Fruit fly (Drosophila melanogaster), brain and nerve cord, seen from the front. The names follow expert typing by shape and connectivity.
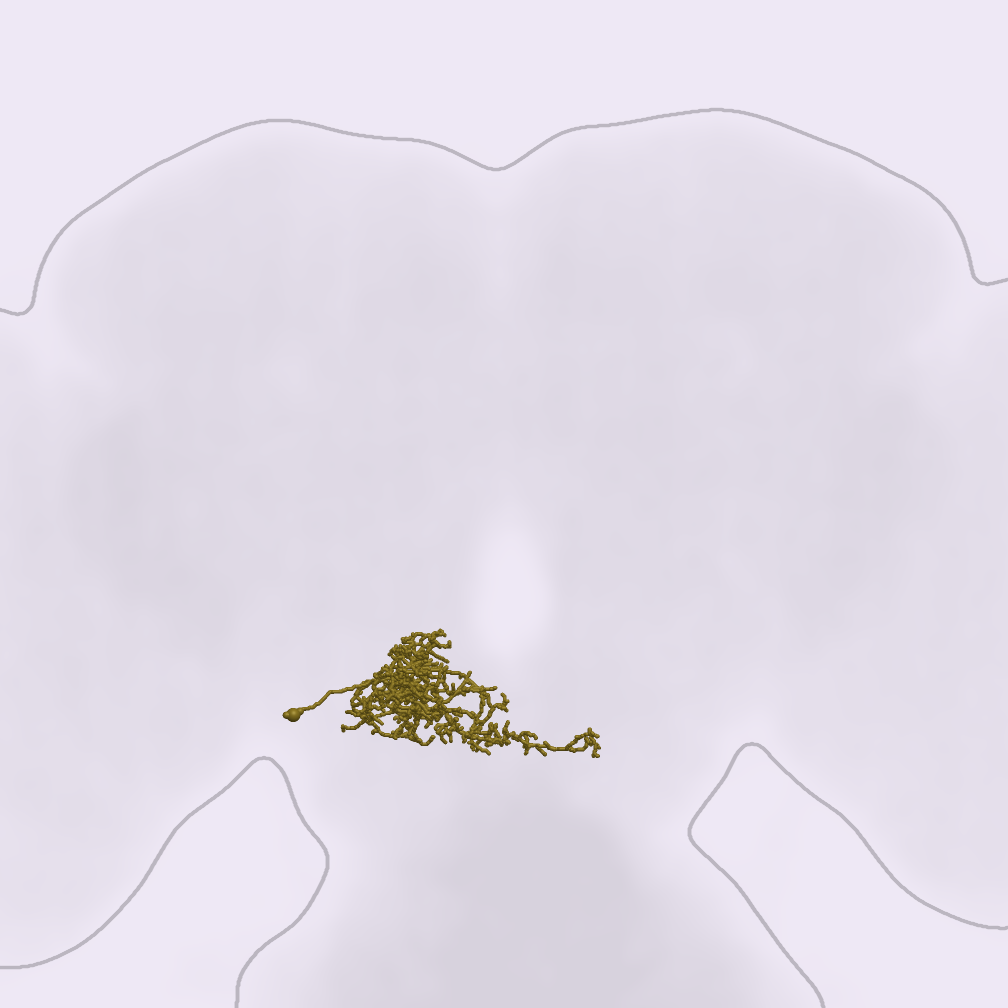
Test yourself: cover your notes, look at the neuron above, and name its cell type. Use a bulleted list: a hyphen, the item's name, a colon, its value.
- cell type: GNG064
